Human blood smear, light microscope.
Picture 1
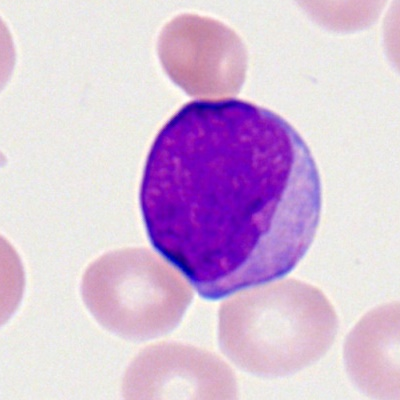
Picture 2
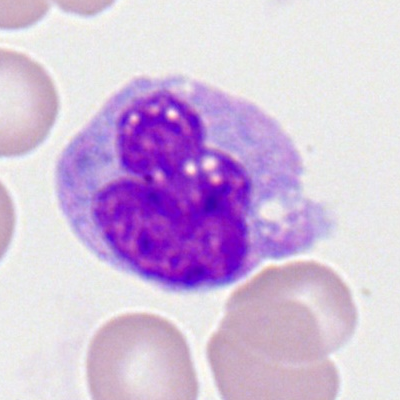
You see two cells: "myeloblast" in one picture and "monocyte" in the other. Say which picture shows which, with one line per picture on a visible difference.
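Picture 1: myeloblast. No vacuoles are seen in the cytoplasm.
Picture 2: monocyte. A small clear vacuole lies in the cytoplasm near the right edge of the cell.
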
